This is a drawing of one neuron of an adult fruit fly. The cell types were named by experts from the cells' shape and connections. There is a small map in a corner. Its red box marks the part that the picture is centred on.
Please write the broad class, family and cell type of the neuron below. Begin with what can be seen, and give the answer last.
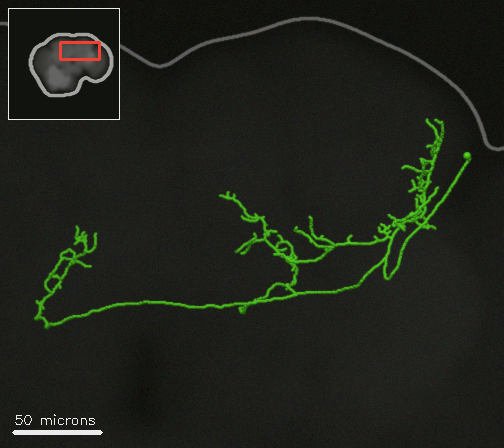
From left to right in the picture it spans about 250 microns. In this view it is wider than it is tall. It is a central-brain intrinsic neuron. Its family is hemilineage VPNp1_medial. It is of cell type PLP187.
